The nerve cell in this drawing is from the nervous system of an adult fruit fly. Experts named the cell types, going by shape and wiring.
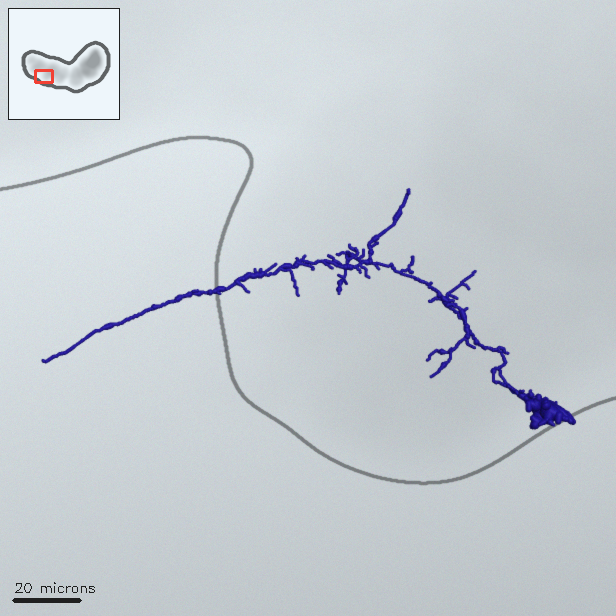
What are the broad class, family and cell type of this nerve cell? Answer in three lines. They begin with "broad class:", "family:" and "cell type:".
broad class: motor neuron of the nerve cord
family: hemilineage 15B
cell type: Ti flexor MN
